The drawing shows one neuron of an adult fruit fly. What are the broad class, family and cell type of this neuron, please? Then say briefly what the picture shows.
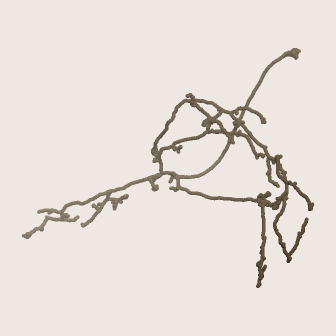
It is a central-brain intrinsic neuron. Its family is hemilineage VPNp&v1_posterior. It is of cell type PLP171. The cell body is at the upper right of the picture. As drawn here it is about as wide as it is tall.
